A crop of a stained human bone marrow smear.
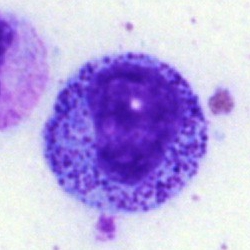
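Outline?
Round.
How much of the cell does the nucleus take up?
A large part, leaving a moderate rim of cytoplasm.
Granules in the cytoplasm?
Many, dark purple, scattered throughout.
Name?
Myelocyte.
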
